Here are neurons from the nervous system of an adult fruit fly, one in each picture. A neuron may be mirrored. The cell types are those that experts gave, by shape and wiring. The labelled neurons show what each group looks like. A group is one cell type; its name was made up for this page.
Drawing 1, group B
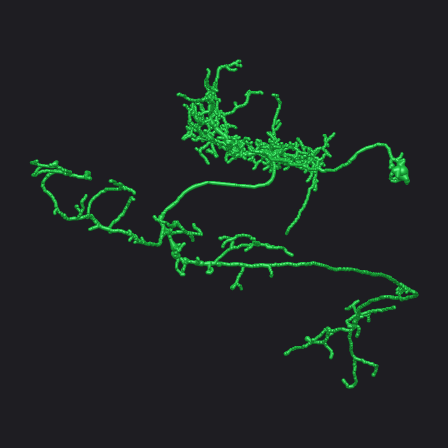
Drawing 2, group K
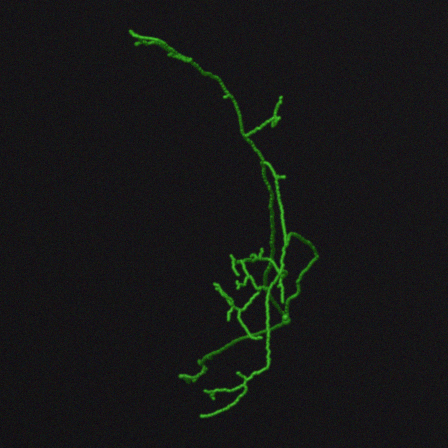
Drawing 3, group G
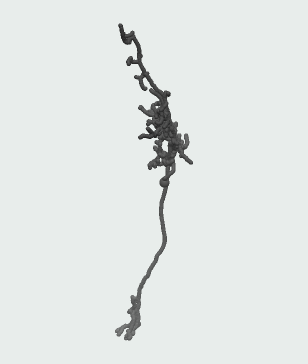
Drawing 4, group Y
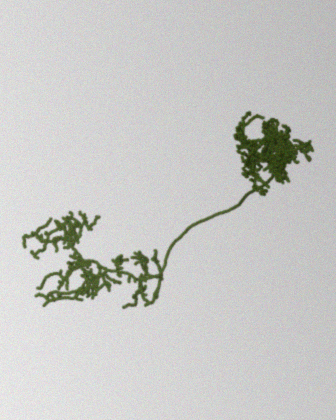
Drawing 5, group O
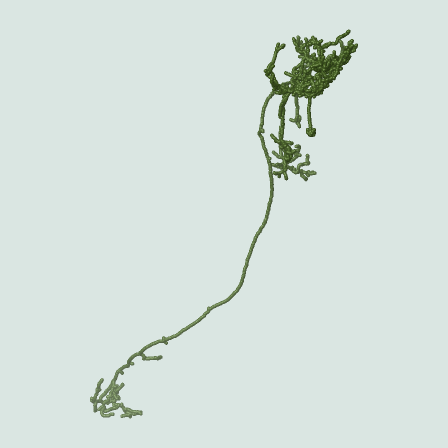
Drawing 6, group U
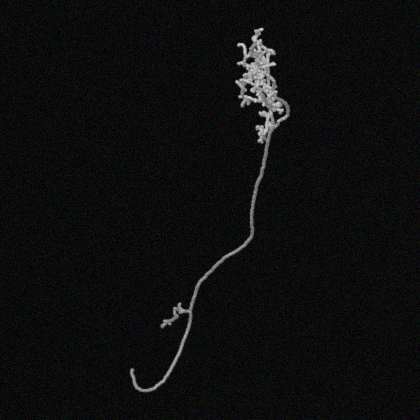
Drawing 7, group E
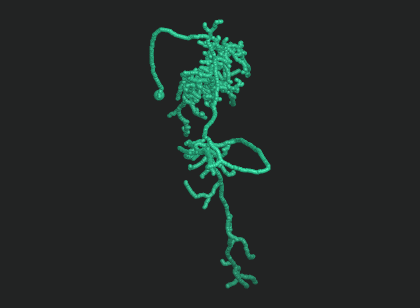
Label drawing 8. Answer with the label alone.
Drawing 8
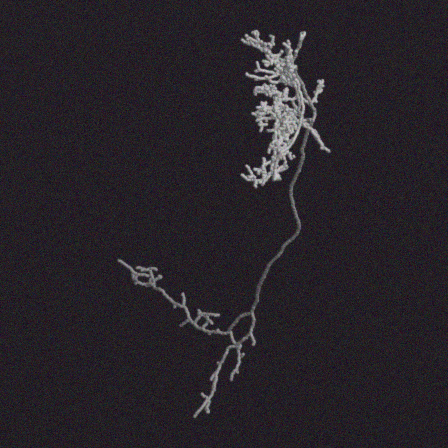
group G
